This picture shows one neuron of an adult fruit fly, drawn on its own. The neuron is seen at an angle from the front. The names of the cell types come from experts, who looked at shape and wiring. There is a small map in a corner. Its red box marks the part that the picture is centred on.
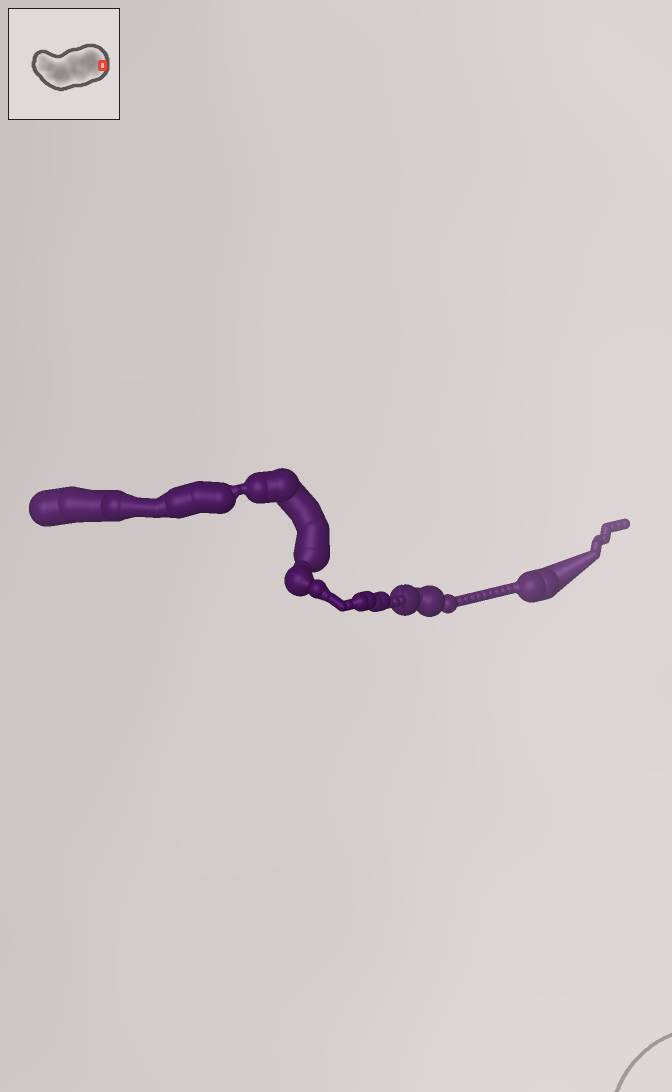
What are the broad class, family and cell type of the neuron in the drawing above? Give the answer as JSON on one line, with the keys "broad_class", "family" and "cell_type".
{"broad_class": "photoreceptor or other optic-lobe sensory neuron", "family": "class visual", "cell_type": "R8y"}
